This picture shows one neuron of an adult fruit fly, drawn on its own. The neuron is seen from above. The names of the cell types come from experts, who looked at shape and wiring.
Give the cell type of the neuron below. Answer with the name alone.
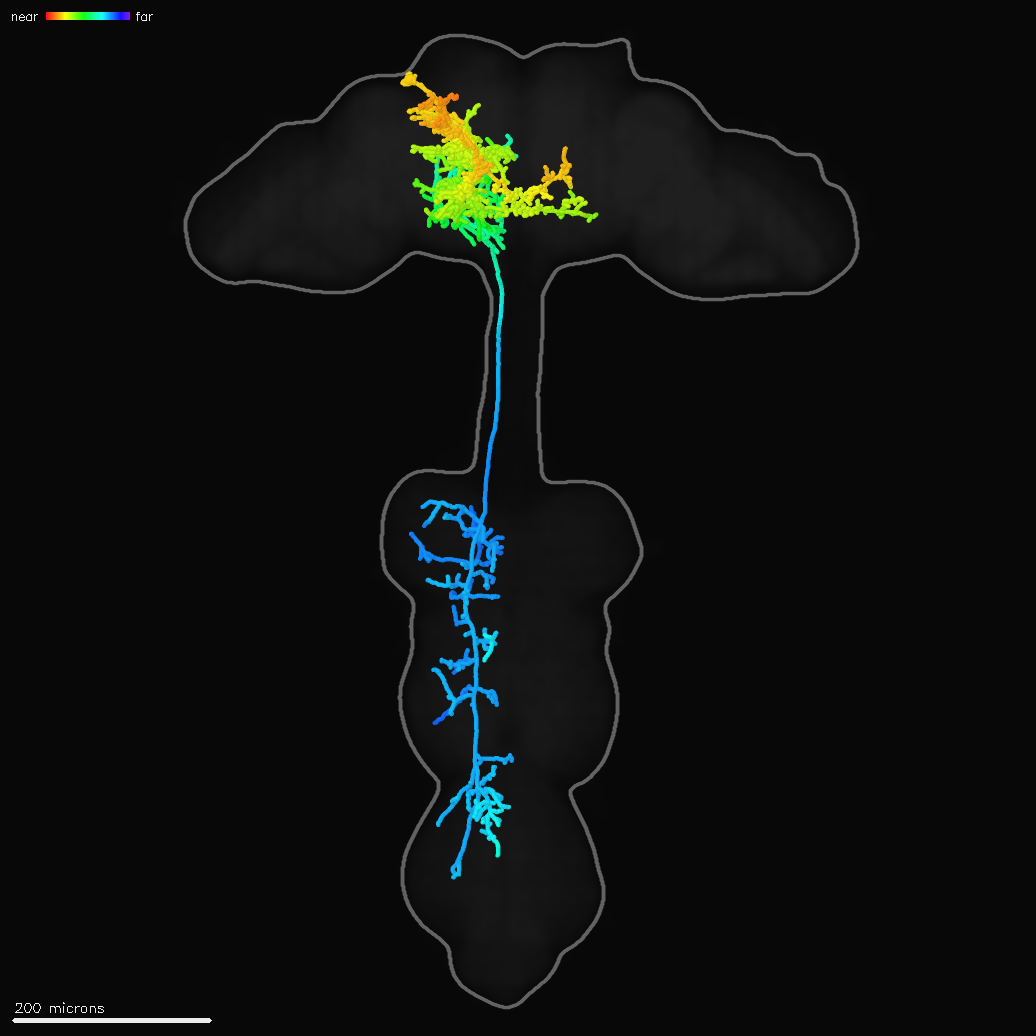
aSP22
